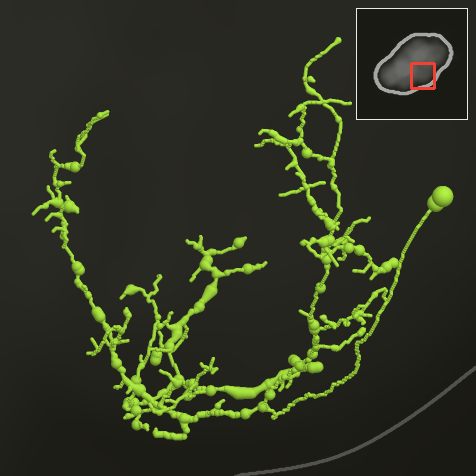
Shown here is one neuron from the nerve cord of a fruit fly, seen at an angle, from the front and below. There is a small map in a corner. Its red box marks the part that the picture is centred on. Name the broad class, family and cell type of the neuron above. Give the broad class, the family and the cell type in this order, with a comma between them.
nerve-cord intrinsic neuron, hemilineage 13A, IN13A072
